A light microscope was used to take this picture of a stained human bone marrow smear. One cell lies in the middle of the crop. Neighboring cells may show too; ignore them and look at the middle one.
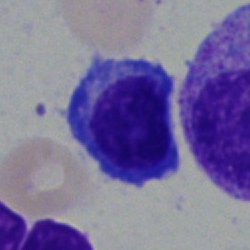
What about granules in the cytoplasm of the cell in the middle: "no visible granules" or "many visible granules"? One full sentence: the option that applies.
No granules can be seen in the cytoplasm of this cell.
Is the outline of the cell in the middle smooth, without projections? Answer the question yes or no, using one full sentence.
No, the outline of this cell is ragged or frayed, or it has projections, blebs or tags.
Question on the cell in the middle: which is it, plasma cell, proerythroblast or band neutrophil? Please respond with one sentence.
This crop's central cell is a plasma cell.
